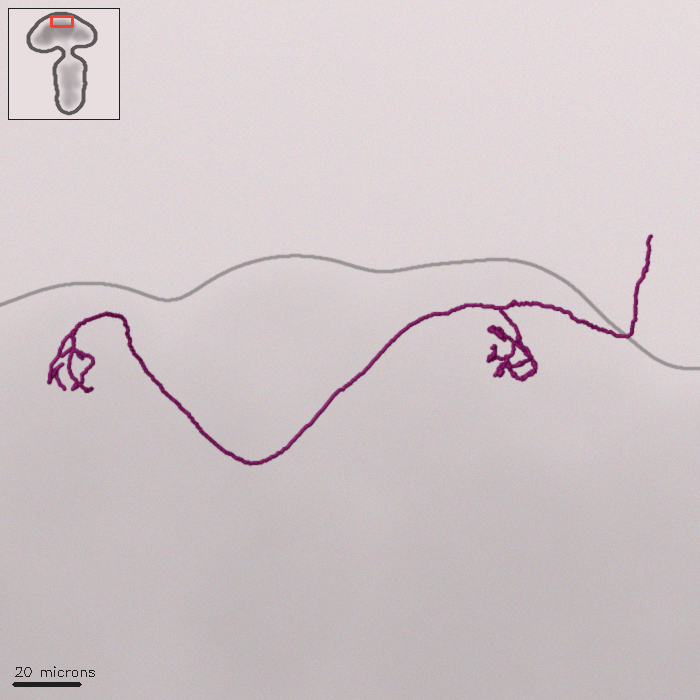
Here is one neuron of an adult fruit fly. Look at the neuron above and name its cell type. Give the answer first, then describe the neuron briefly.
Its cell type is ORN_DC3. It is a sensory neuron entering the brain. It lies in the brain. The drawing shows no cell body. There are a dozen or fewer branch ends.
